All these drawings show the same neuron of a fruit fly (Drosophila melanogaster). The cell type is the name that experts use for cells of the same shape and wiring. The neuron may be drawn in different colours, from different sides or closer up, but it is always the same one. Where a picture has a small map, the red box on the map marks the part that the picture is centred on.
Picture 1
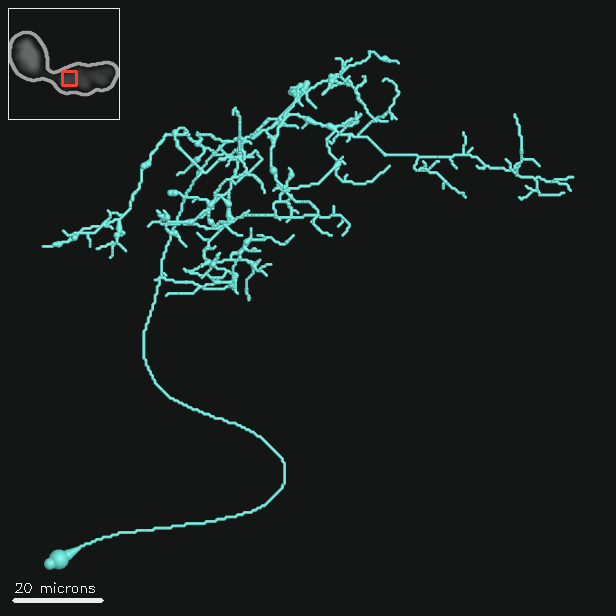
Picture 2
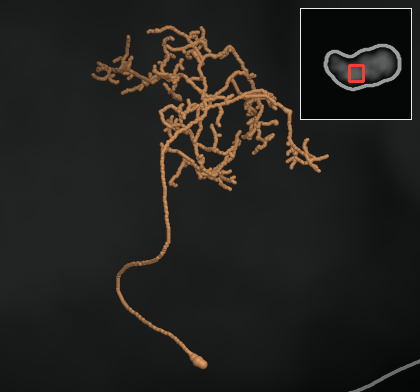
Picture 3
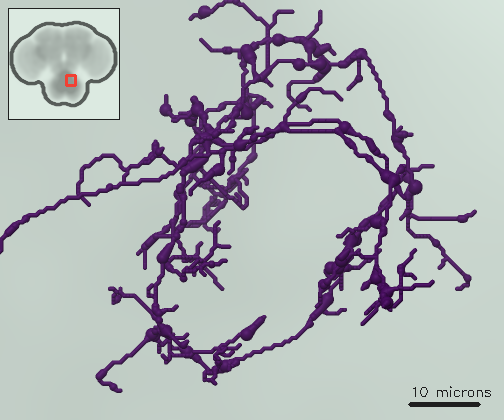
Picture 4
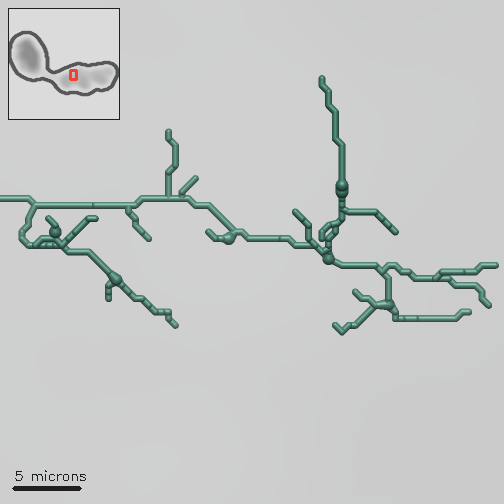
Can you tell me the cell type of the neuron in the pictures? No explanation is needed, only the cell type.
IN02A029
